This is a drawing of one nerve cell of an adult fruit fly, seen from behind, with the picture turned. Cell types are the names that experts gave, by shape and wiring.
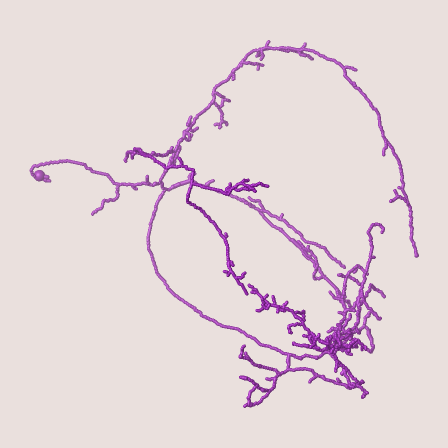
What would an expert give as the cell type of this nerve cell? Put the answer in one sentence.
The cell type is CL091.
